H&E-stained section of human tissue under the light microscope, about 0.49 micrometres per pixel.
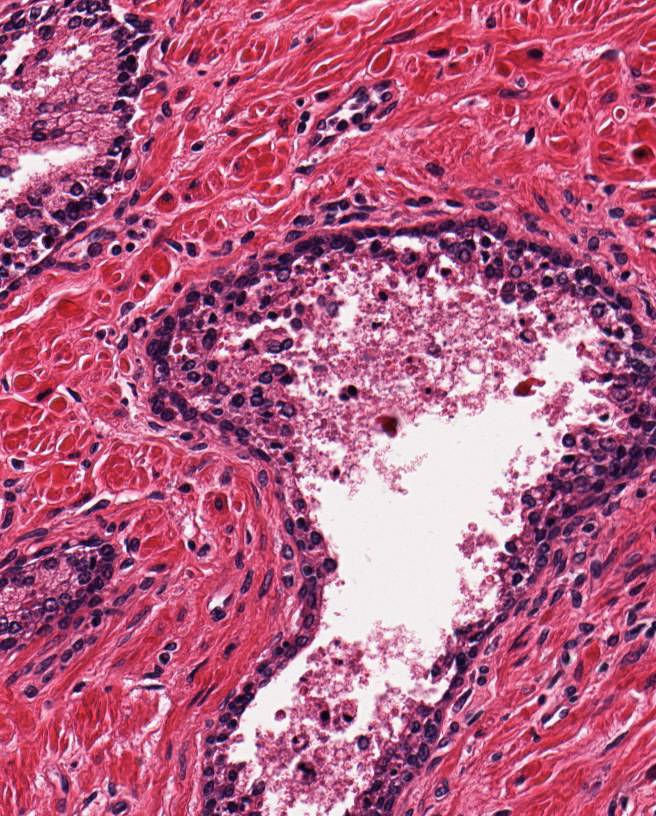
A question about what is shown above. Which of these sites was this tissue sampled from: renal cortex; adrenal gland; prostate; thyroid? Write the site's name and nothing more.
prostate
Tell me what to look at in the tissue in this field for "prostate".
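Checking this field against prostate, begin with the gland itself: its epithelium is several cell layers thick, with crowded dark nuclei. Next, the lumen: two small dense dark-red bodies lie in it right of centre.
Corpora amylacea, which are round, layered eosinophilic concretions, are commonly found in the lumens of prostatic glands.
Then the surroundings: bundles of pink smooth muscle cells run in curving bands around the gland. Last, the edges: parts of other glands, with pale, finely vacuolated cytoplasm, appear at the upper left and lower left.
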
